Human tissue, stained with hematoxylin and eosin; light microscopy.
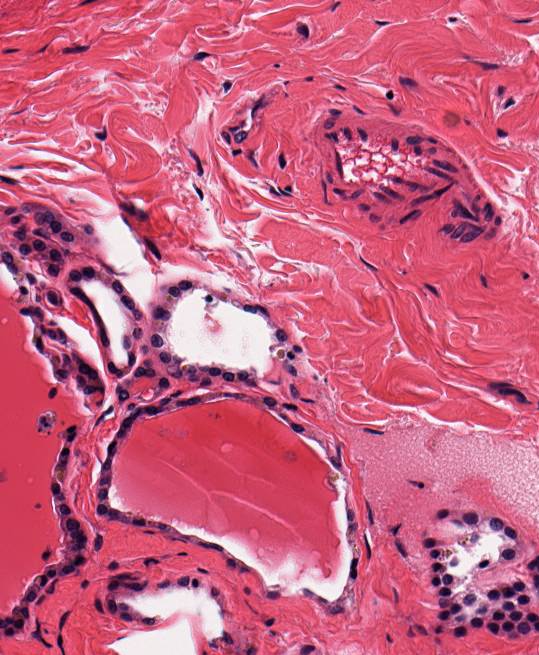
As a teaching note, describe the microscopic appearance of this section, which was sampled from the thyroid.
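Dense pink fibrous stroma occupies the upper and right field, with a cluster of small epithelial-lined spaces at lower left. Cuboidal cells with round, darkly stained nuclei line these spaces. Their size varies from narrow slit-like lumens to a large rounded one at lower centre. Wavy collagen bundles make up the stroma, with sparse, scattered spindle-shaped nuclei.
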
